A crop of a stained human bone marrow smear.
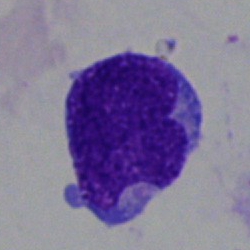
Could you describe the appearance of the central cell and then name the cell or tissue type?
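Nucleus first: it fills most of the cell, with a notch cut into its right side. Chromatin next: dense and dark purple, with small pale speckles. Cytoplasm last: a small rounded bleb bulges out at the lower left. The cell is a blast.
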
